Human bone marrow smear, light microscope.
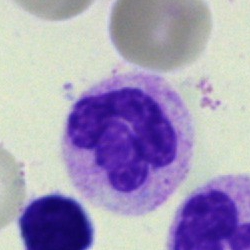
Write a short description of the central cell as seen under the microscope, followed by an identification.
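Outline first: round and smooth. Next, the nucleus, which is folded into several overlapping lobes. Its chromatin forms dark purple clumps with paler areas between them, and no nucleoli are visible. Final step, the name: segmented neutrophil.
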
